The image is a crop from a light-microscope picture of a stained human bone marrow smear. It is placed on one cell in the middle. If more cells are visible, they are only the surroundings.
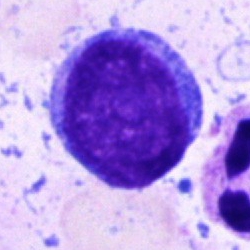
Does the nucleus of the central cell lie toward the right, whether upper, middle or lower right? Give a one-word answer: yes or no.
No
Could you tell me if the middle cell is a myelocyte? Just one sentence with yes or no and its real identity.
No, the cell at the centre is a blast, which rules out a myelocyte.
